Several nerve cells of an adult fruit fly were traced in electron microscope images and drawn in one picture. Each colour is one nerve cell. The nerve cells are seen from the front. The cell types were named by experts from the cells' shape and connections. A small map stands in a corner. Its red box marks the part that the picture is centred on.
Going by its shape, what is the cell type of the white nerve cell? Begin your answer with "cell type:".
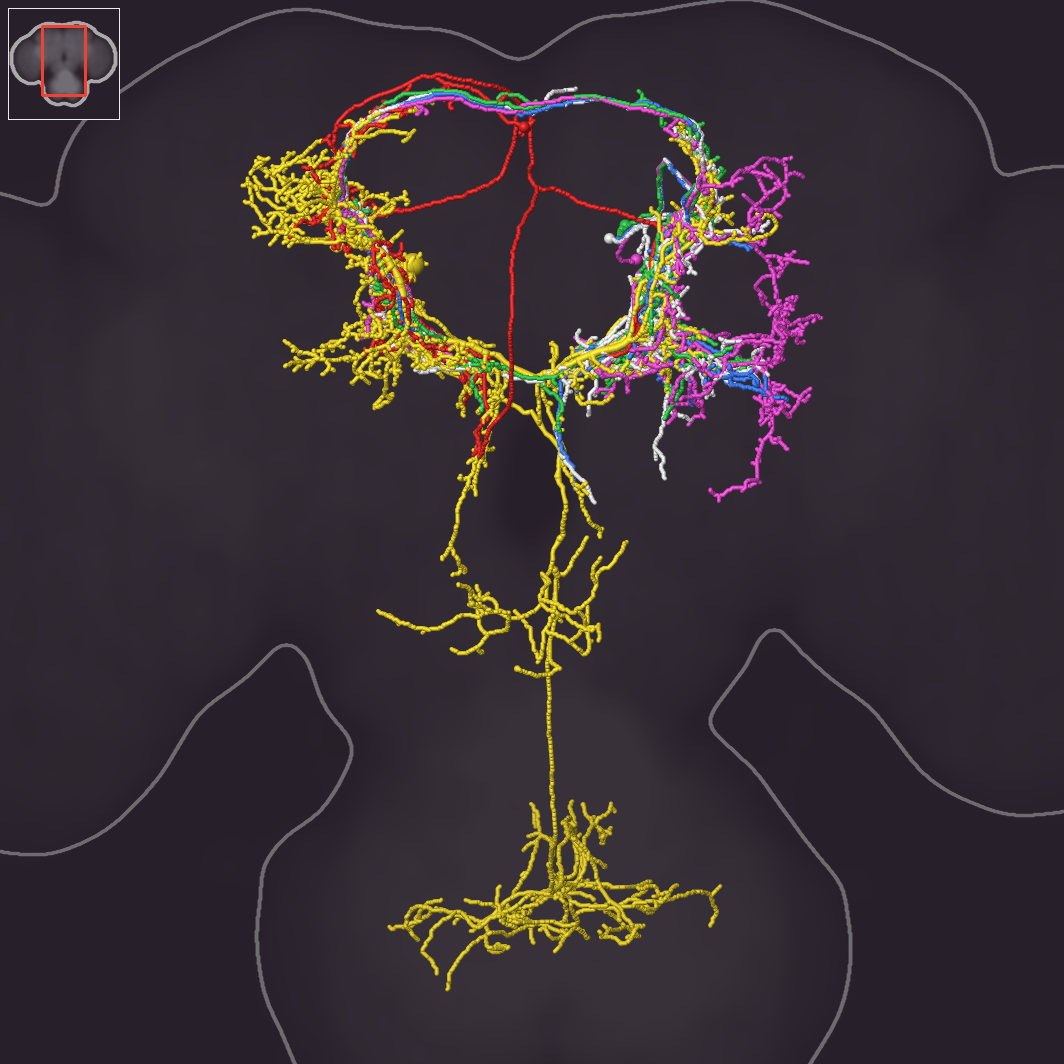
cell type: pC1_13a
